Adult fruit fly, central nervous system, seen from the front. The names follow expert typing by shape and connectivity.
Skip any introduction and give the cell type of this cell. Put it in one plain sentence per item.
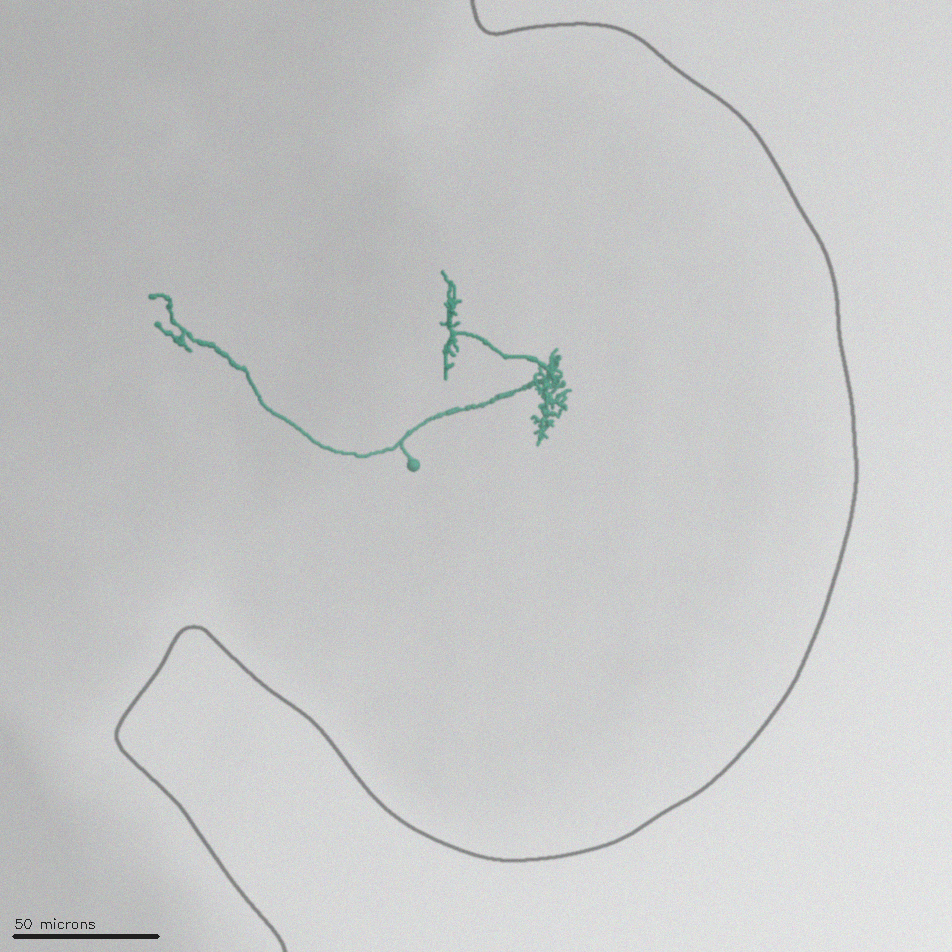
The cell type is LLPC2.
